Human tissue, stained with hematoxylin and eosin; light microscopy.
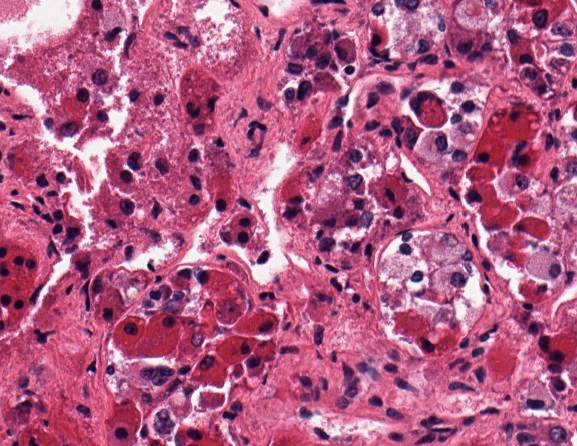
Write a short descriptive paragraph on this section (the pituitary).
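Large polygonal cells form rounded nests separated by pink fibrous stroma, whose many small nuclei are dark and elongated. Many large cells have dense, deeply red cytoplasm, most clearly in the lower left and right parts. Others have pale, finely vacuolated cytoplasm, as in the rounded centre-right nest.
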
